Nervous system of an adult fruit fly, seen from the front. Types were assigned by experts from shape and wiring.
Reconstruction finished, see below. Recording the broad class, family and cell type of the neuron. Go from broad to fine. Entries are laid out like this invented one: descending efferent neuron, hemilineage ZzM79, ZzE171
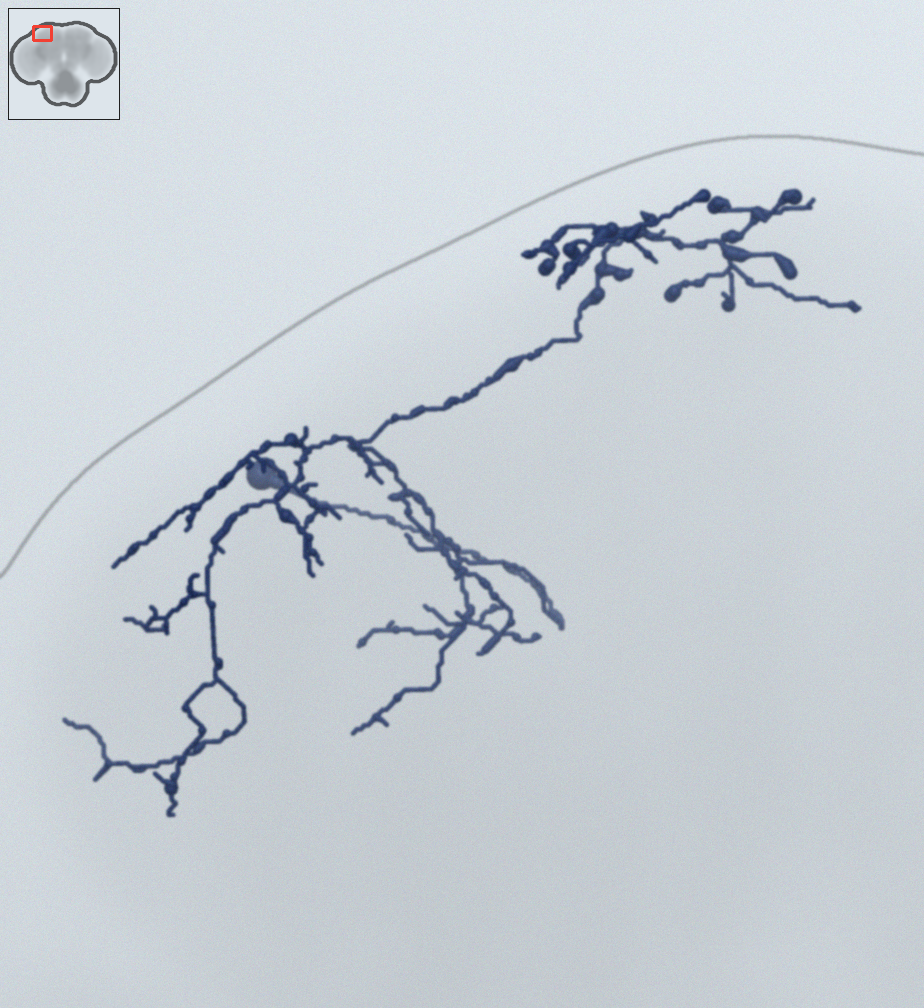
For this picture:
central-brain intrinsic neuron, hemilineage LHp2, CB1752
